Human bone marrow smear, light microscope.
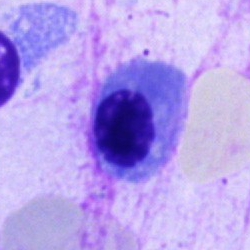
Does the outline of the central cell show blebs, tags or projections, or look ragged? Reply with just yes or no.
No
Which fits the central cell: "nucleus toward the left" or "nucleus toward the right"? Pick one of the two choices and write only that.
Nucleus toward the left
